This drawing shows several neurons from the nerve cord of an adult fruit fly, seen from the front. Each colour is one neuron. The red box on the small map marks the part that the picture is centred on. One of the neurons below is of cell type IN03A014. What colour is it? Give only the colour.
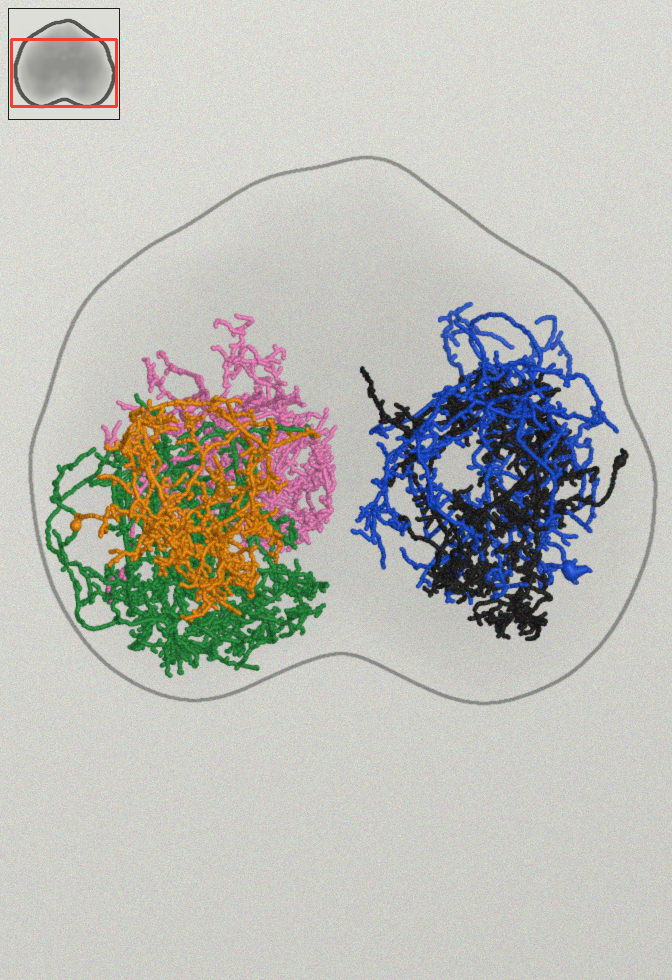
green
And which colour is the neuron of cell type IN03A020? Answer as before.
orange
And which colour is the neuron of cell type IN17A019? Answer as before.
pink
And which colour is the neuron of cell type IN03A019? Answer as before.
black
